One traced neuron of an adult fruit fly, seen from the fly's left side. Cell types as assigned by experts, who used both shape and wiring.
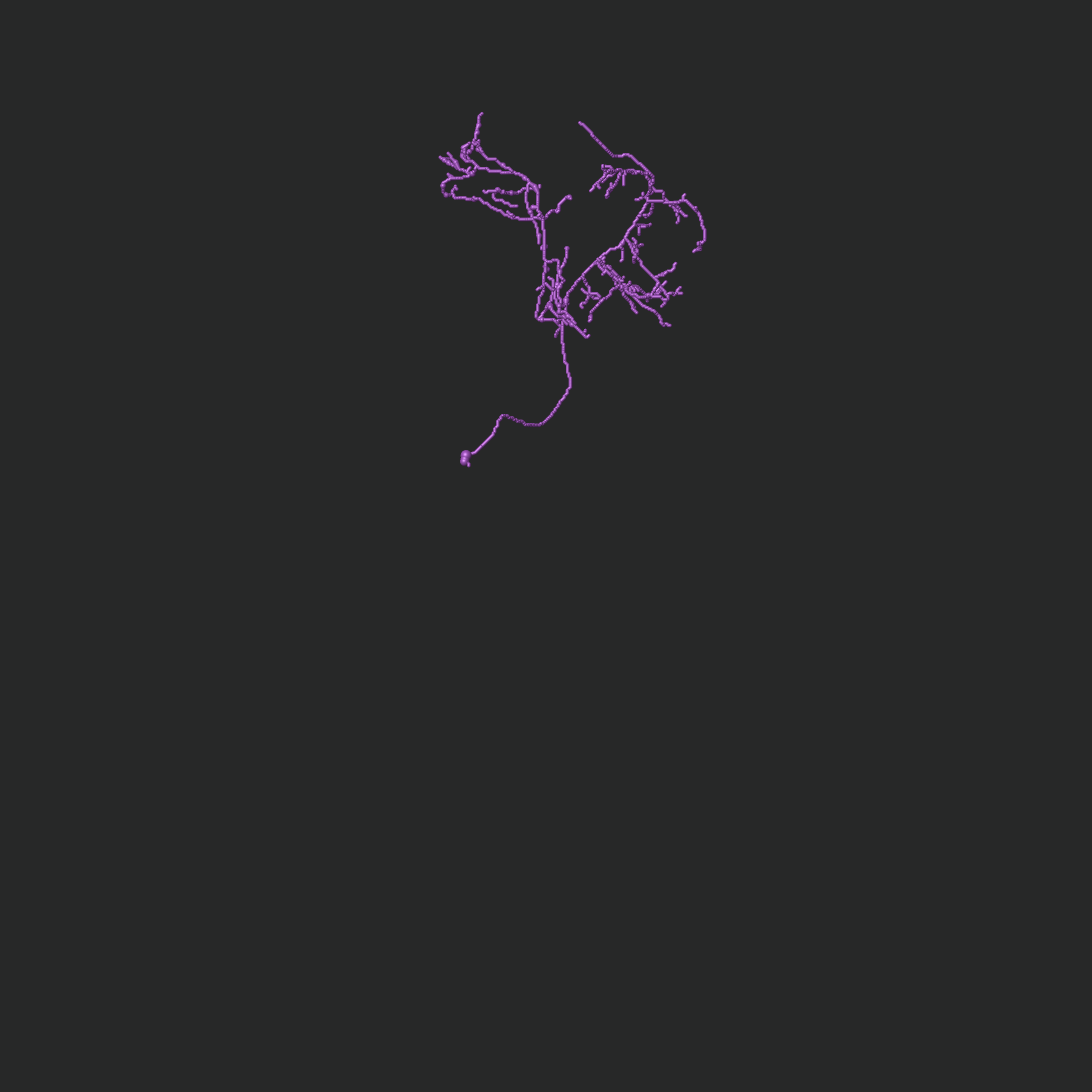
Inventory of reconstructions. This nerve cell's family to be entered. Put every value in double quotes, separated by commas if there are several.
"hemilineage SLPav3"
